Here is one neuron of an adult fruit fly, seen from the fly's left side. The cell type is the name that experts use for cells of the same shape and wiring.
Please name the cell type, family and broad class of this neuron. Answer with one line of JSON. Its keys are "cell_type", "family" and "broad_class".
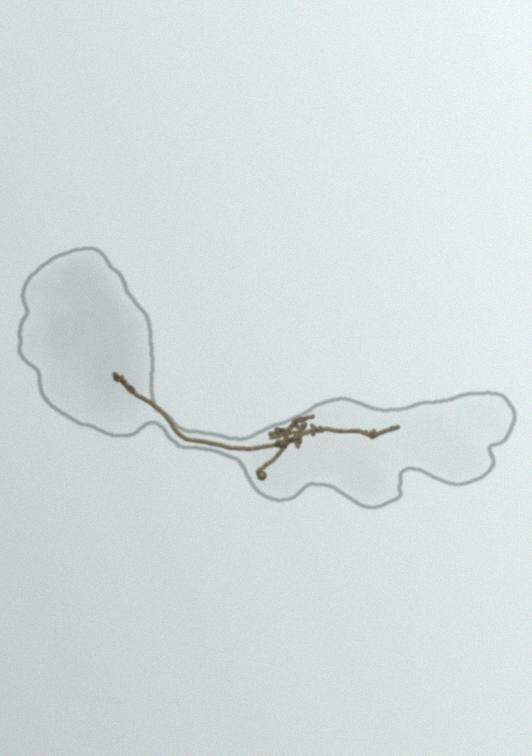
{"cell_type": "AN07B091", "family": "hemilineage 07B", "broad_class": "ascending neuron"}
